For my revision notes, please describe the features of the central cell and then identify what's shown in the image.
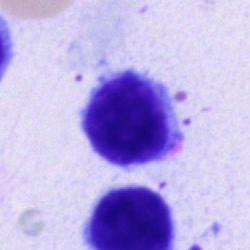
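Outline first: roughly round, with a fuzzy, ragged margin. Next, the margin itself, where small irregular tufts stick out along the upper and right sides. Then the nucleus, which stains a uniformly dense, dark purple. Last, the lower right edge, where a small pinkish-magenta patch sits. Conclusion: lymphocyte.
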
